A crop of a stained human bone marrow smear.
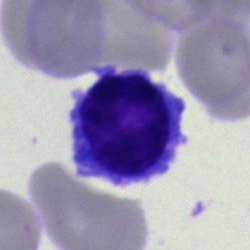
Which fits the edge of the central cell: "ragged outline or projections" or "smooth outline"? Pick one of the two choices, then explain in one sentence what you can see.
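Ragged outline or projections. Small blunt blebs stick out from the surface around the cell.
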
